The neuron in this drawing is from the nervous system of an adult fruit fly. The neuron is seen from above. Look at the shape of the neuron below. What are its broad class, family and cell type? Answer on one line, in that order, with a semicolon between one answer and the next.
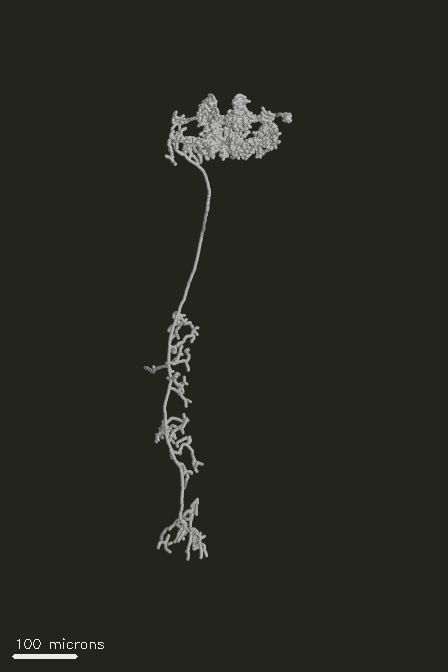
descending neuron; DNge; DNge050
